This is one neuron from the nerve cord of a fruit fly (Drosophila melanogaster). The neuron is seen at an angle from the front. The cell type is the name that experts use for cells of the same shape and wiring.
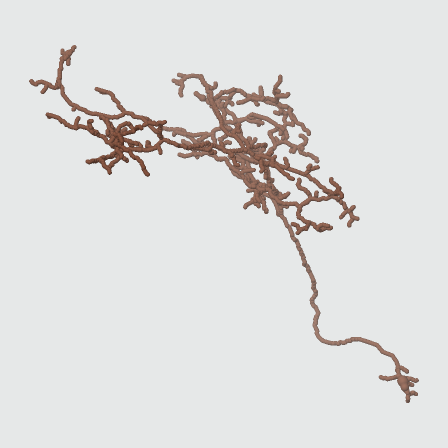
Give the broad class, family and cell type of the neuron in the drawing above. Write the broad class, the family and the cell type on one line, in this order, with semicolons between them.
nerve-cord intrinsic neuron; hemilineage 16B; IN16B099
